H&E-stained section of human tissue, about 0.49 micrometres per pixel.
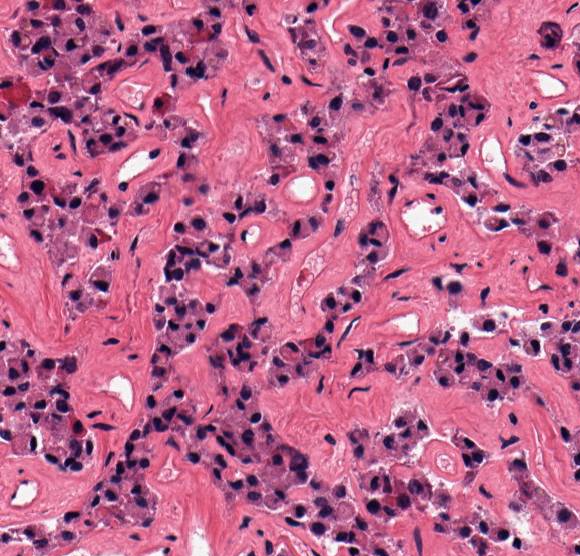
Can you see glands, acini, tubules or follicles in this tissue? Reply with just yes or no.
No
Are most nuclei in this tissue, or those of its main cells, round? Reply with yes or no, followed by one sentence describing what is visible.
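Yes. The cells in the nests have round, dark-staining nuclei, many of them placed off-centre in the cell.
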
